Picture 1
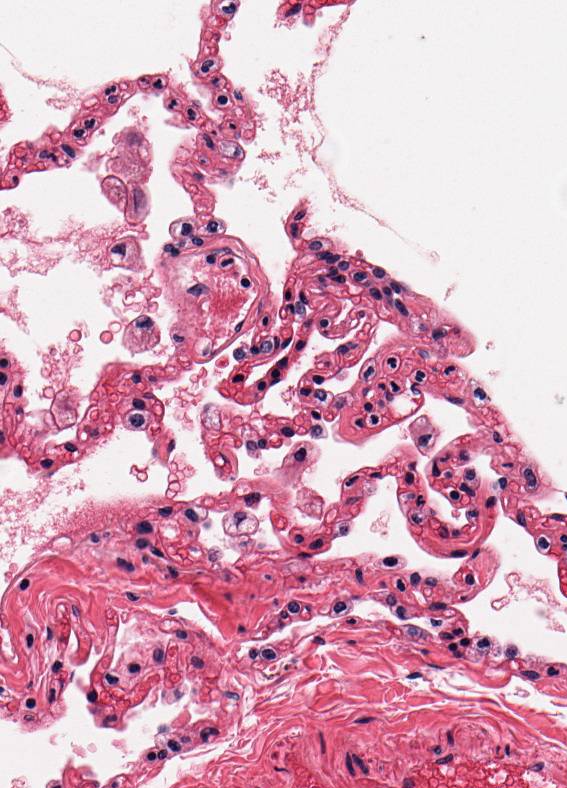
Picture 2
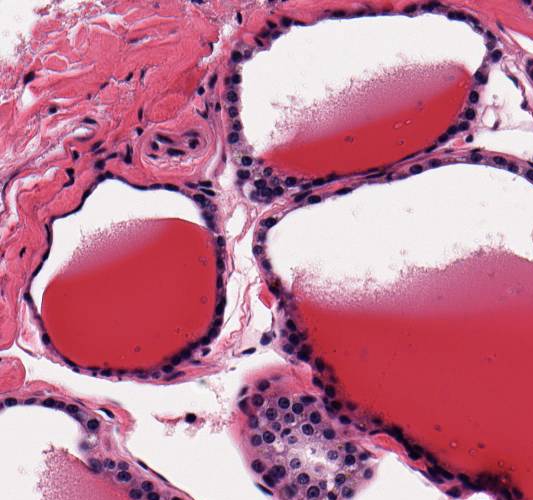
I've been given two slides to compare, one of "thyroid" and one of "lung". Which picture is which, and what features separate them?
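Lung's the first one, thyroid the second. In the lung, the upper and middle field is a network of thin, branching walls around large empty spaces, with large rounded cells with abundant pale cytoplasm lying free in the spaces at the upper left. The thyroid, meanwhile, is mostly a few large rounded follicles filled with homogeneous pink-red material.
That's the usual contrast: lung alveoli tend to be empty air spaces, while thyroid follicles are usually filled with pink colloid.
For the linings, the lung walls are lined mostly by flattened cells with small dark nuclei, and the thyroid follicles by a single layer of flattened to low cuboidal cells with small dark nuclei.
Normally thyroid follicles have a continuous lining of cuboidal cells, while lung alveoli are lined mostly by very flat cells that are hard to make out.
The thyroid field also has a compact group of cells with round, evenly spaced nuclei and pale pink cytoplasm at the bottom centre, plus dense pink fibrous connective tissue in wavy bundles at the upper left corner. No glands turn up anywhere in the lung field.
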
